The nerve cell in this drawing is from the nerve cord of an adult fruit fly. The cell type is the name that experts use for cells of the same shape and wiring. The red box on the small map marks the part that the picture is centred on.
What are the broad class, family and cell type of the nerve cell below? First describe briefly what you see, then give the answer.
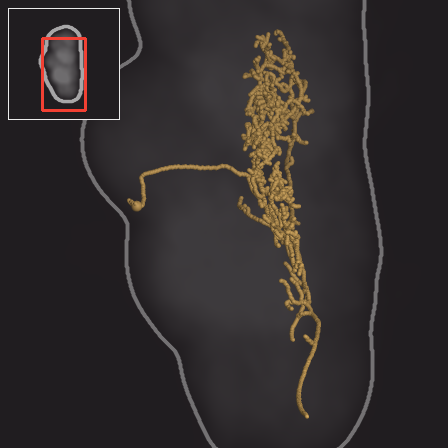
The picture shows dozens of branch ends. As drawn here it is taller than it is wide. It is an ascending neuron. Its family is hemilineage 07B. The cell type is AN07B021.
